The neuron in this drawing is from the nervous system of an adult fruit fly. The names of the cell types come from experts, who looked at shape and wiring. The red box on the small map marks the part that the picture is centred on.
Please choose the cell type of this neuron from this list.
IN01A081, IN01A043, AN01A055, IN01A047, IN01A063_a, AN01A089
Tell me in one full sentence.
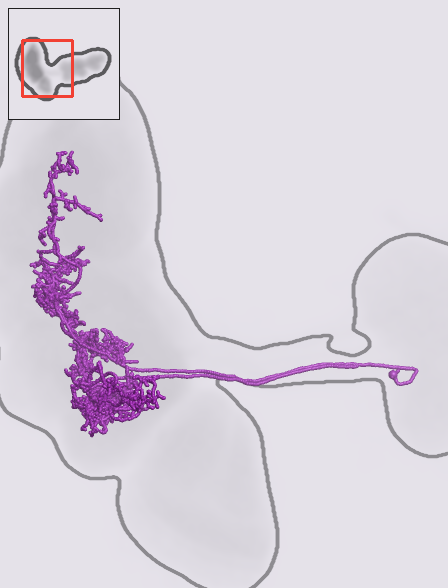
It is AN01A089 that is the cell type of the neuron.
